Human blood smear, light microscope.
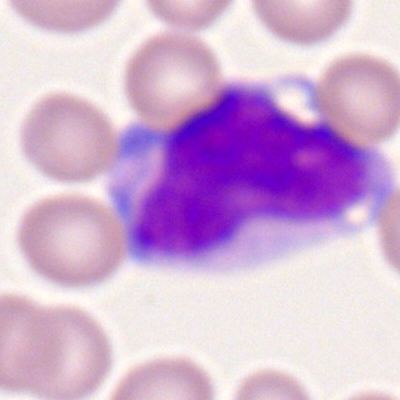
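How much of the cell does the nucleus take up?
Most of it, I'd say.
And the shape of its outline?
Irregular and indented, around chromatin stained a deep purple.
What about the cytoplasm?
Only a scant rim, pale blue.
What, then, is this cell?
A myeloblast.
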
